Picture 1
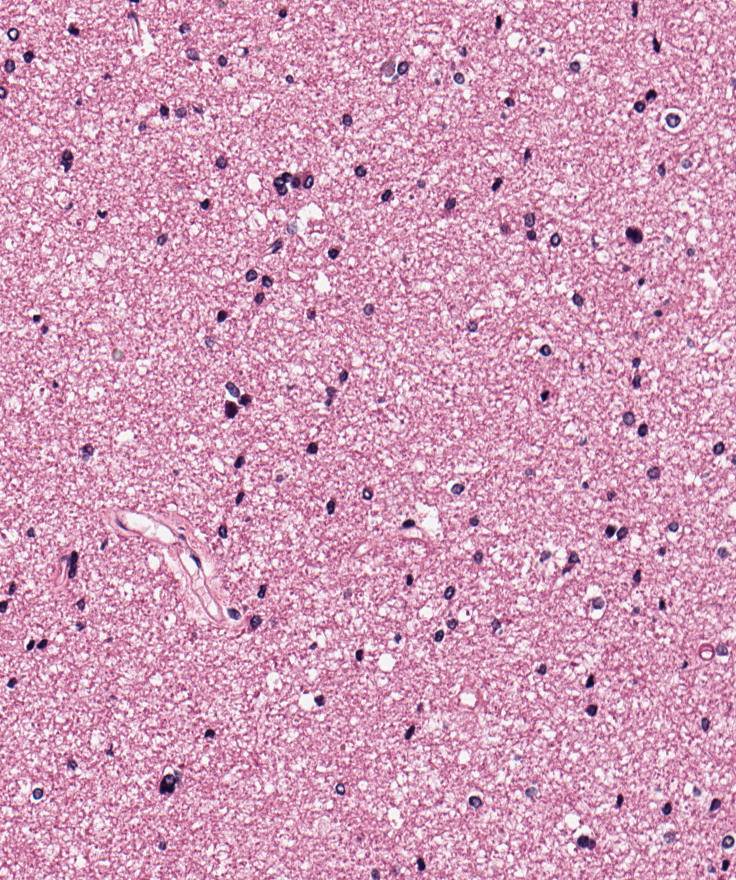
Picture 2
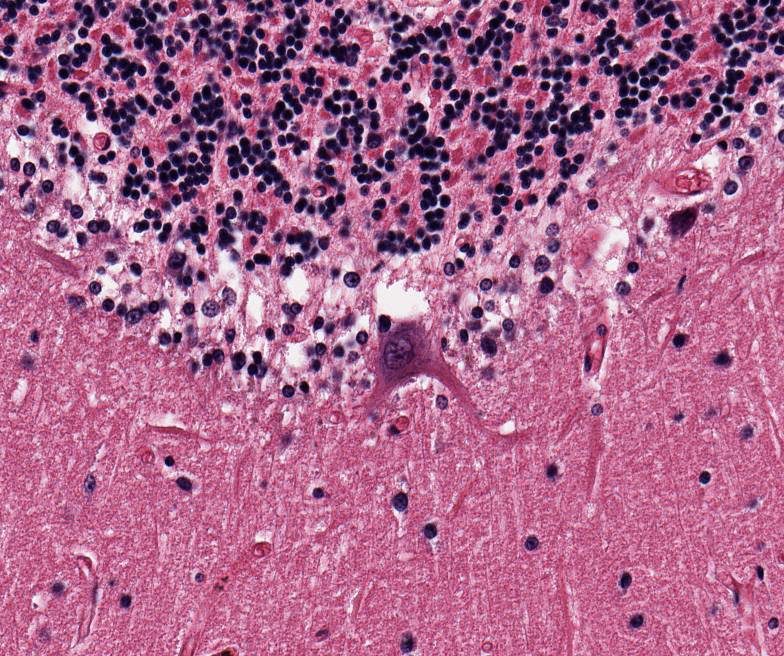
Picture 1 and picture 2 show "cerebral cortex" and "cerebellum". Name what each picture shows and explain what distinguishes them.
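Picture 1 is cerebral cortex and picture 2 is cerebellum. Picture 1 is a pink, finely fibrillary meshwork without glands or lobules, and its nuclei are mostly small, round and darkly stained, some within a narrow clear halo rather than visible pink cytoplasm. Picture 2 has an upper band crowded with small, round, darkly stained nuclei with very little visible cytoplasm, and a pale lower layer with scattered small dark nuclei in a fibrillary background. At the border, centrally, a single large neuron has a round, pale nucleus with a visible nucleolus in purplish cytoplasm.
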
